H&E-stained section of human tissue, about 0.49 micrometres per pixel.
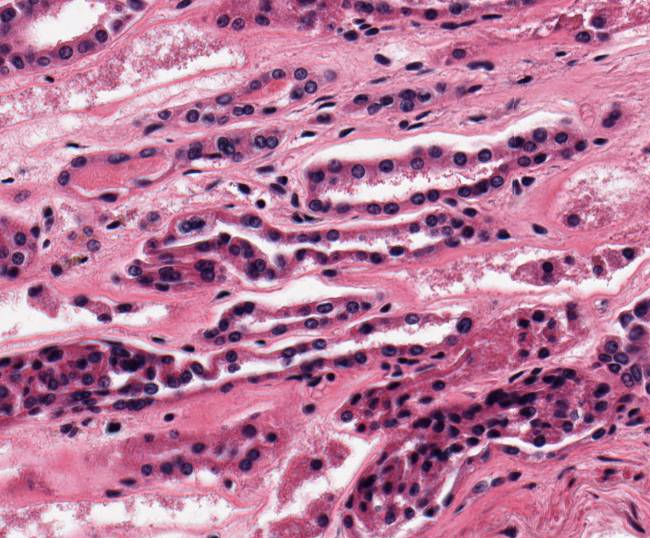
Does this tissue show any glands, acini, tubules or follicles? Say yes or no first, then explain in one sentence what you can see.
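Yes. The tubules are lined by a single layer of cuboidal cells.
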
